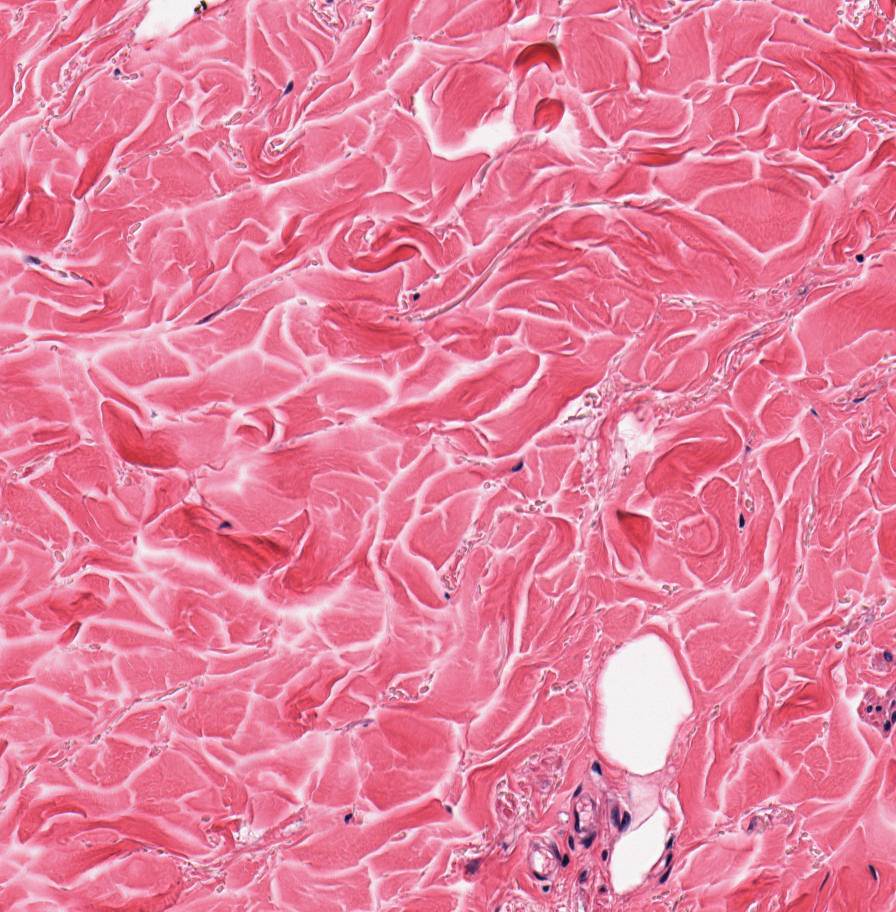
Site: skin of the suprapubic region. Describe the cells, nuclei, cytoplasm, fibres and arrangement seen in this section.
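Look first at how much of the field is taken up by thick, deeply eosin-pink bundles of collagen: nearly all of it. Notice that the bundles weave in haphazard directions rather than lining up in parallel. Cells are sparse; between the bundles you'll find only a few nuclei, and they are small, dark and slender.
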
